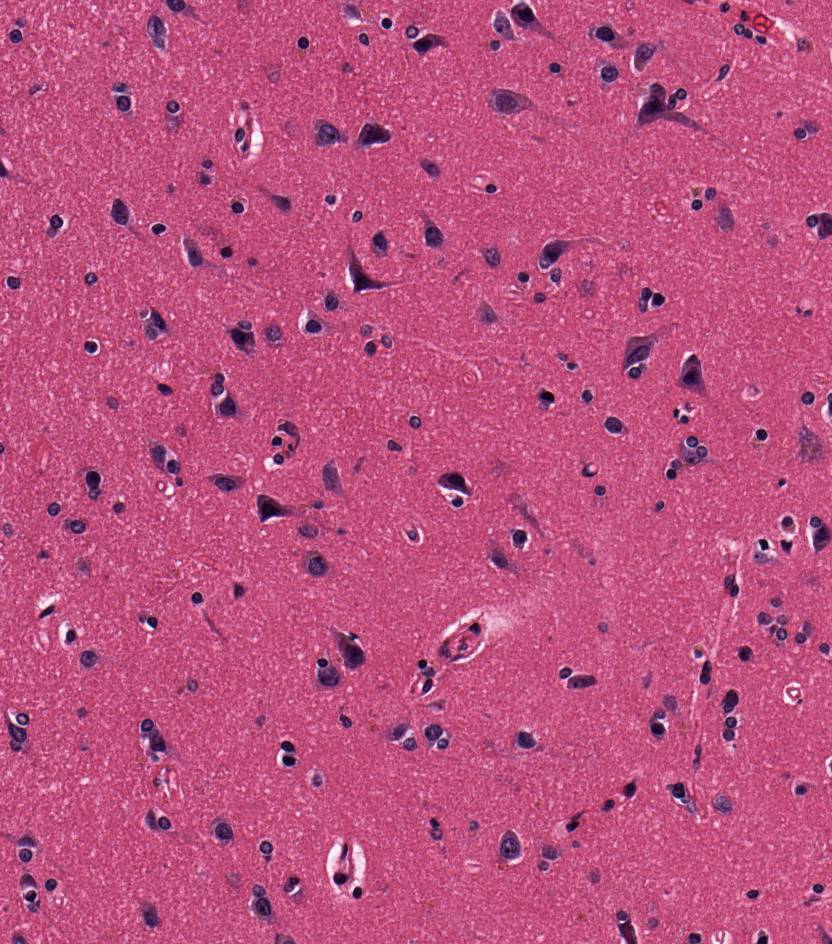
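Cerebral cortex: singly scattered cells in a fine-textured pink background; no organised units. The larger cells, neurons, have angular, often triangular bodies tapering into a process and staining dark purple, darker than the background. Small cells with round, dark nuclei and little visible cytoplasm outnumber them.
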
